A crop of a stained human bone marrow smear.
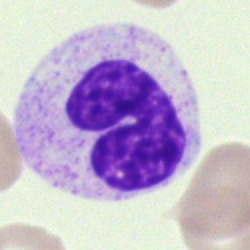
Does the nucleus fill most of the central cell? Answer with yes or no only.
No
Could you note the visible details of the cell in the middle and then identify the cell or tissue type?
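In this cell the outline is smooth and round. Deeply indented on one side, the nucleus takes a bean shape. Its chromatin is dark purple and coarsely clumped, with paler patches between the clumps, and no nucleoli are seen. The cell shown is a band neutrophil.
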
